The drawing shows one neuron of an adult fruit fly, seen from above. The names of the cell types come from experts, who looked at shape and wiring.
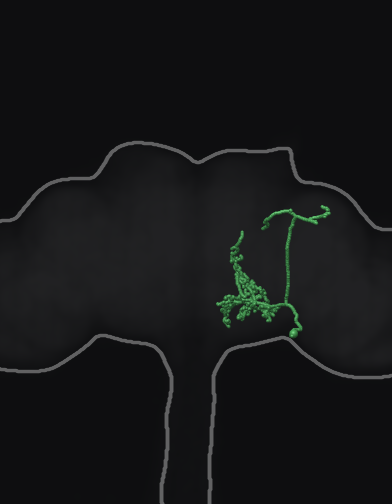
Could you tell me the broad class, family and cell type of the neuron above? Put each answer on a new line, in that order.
central-brain intrinsic neuron
hemilineage DL1_ventral
AOTU049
